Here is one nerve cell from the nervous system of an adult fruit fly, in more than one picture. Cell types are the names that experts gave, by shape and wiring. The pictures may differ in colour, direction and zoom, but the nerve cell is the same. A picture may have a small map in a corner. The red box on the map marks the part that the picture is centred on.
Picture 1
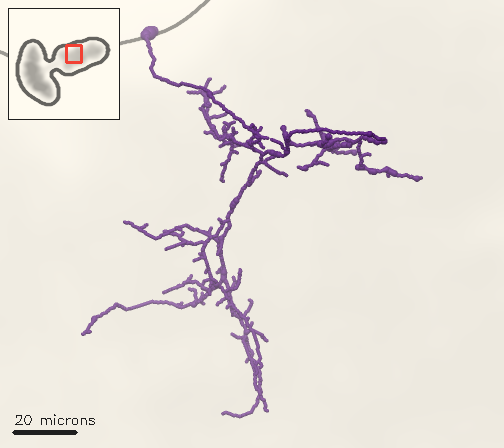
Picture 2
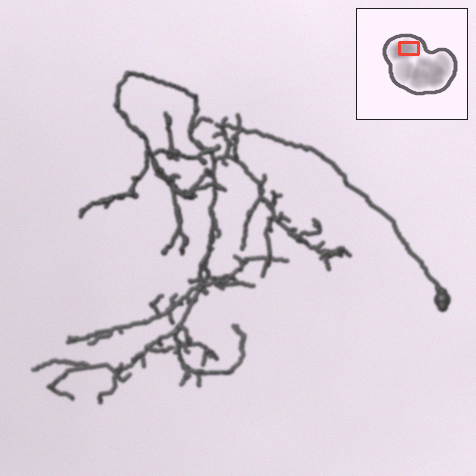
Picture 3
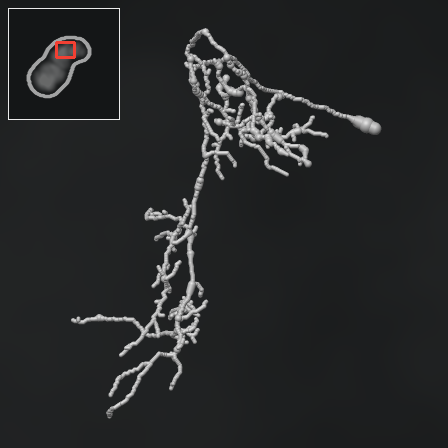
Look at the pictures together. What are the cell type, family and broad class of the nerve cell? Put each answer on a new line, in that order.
IN09A054
hemilineage 09A
nerve-cord intrinsic neuron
